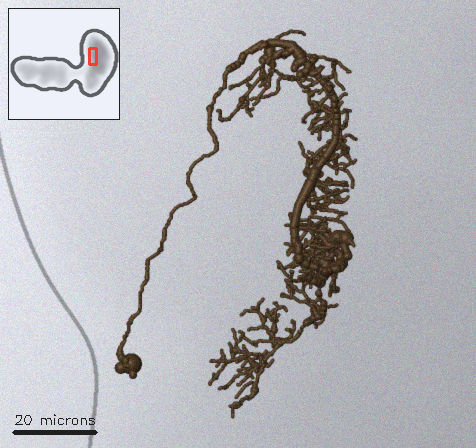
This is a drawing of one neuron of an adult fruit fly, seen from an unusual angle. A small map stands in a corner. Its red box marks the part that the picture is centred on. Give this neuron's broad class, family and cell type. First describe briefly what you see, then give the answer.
Its cell body lies at the lower left of the picture. From top to bottom in the picture it spans about 95 microns. Dozens of branch ends can be seen. It is a central-brain intrinsic neuron. The family is hemilineage PBp1. The cell type is Delta7.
